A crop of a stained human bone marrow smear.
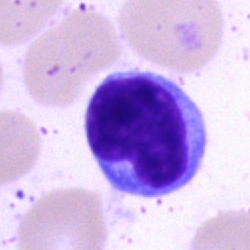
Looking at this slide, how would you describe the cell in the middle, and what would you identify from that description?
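A notch is cut into the lower edge of the nucleus, giving it a kidney-like shape. The nucleus lies off-centre, pressed toward the upper left of the cell. Its cytoplasm forms a moderate rim of medium blue that is widest on the right side. At the lower left, a pale, clear zone of cytoplasm sits in the notch of the nucleus. This cell is a lymphocyte.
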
